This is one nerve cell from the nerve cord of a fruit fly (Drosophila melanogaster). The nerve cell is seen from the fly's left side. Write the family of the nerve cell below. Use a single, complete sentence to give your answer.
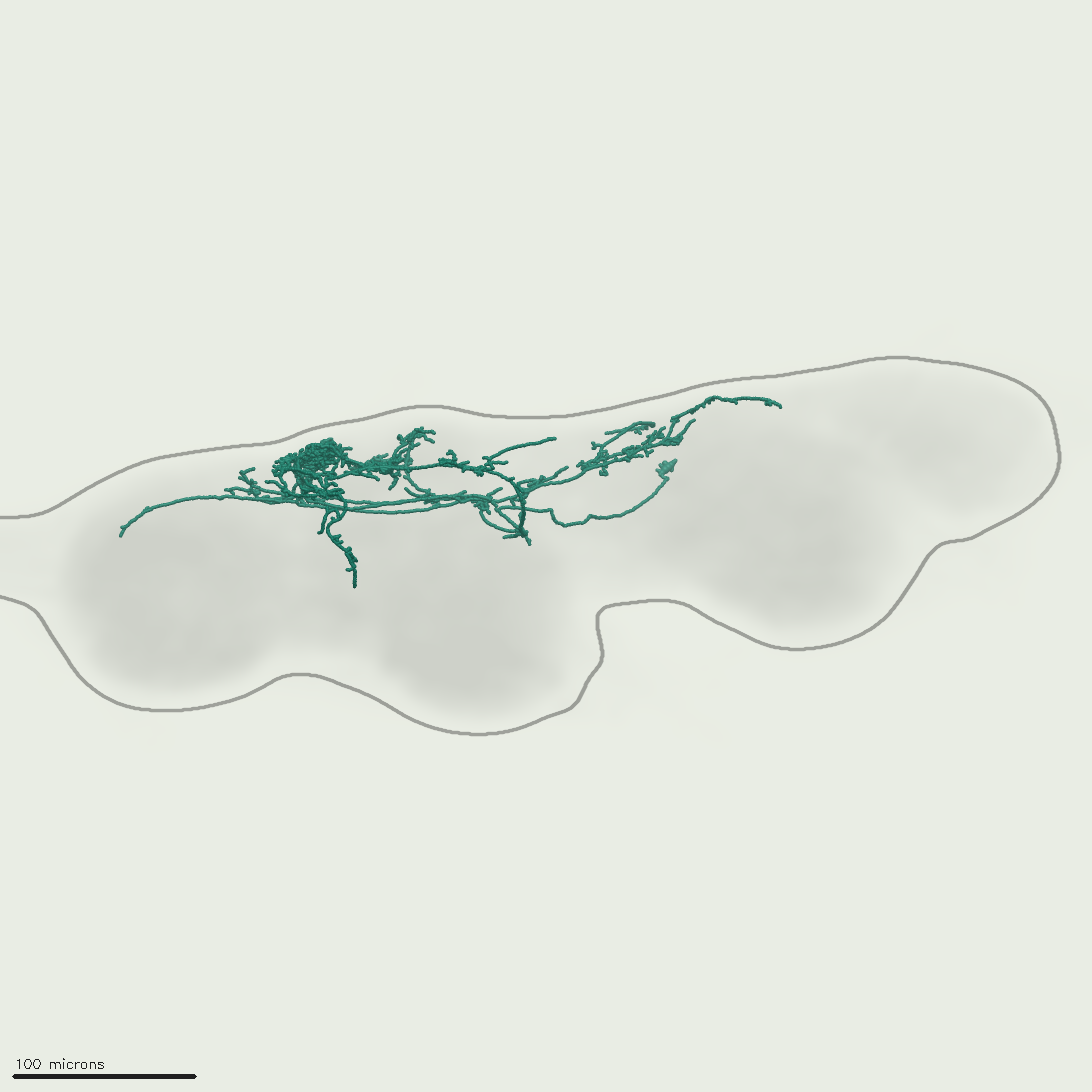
As a matter of family, this nerve cell is hemilineage 18B.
